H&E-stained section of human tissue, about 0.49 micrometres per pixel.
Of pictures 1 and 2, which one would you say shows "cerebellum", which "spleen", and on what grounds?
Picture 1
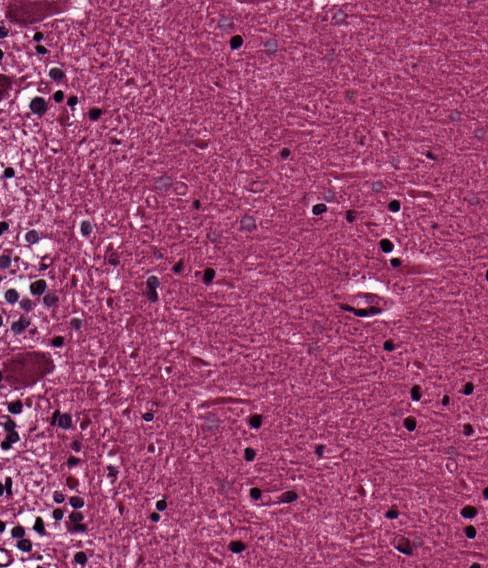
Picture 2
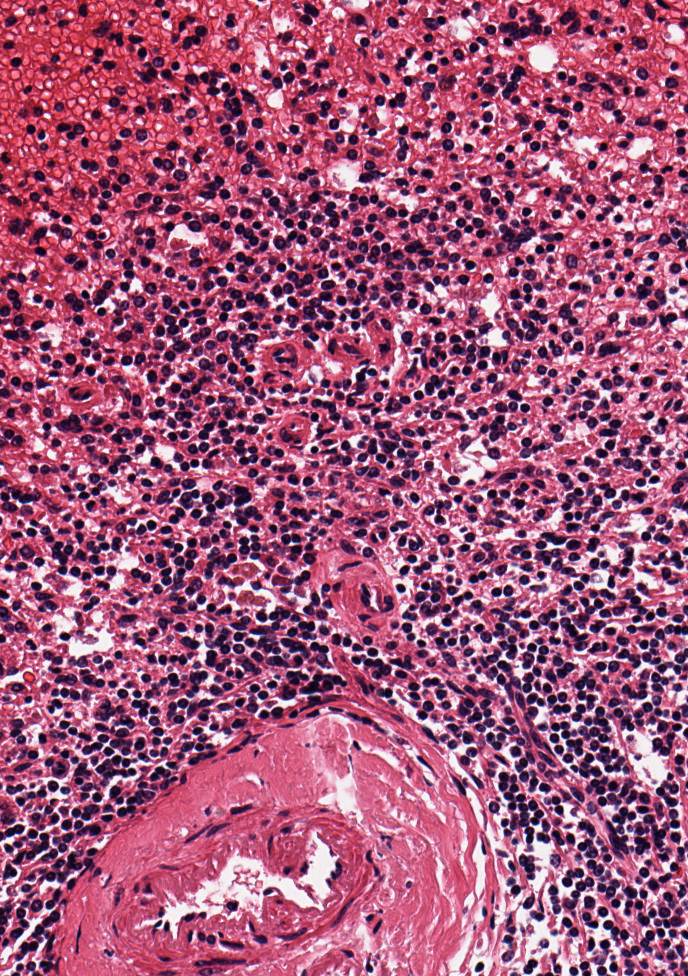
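Cerebellum is picture 1, spleen picture 2. Picture 1 has a narrow band of densely packed small dark round nuclei down its left edge, and a broad pink fibrillary zone fills the rest. Within that pink zone many scattered dark nuclei sit in small clear halos, and just right of centre lies a small vessel with an elongated dark nucleus in a clear space. In picture 2 the upper left corner is filled with densely packed red blood cells and few nucleated cells, and small round lymphocytes with dark nuclei and scant cytoplasm crowd most of the middle and lower field. Its bottom left holds a vessel whose very thick pale pink wall, with few nuclei, surrounds a narrow, irregular lumen.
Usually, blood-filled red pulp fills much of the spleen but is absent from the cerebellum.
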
